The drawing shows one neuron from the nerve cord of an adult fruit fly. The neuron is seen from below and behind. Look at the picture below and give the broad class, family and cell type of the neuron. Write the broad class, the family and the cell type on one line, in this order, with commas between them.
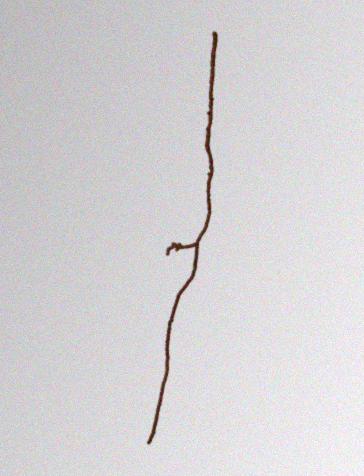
sensory neuron ascending to the brain, class mechanosensory proprioceptive, SApp01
